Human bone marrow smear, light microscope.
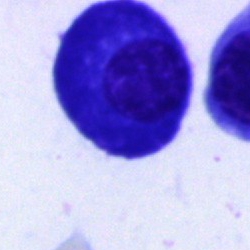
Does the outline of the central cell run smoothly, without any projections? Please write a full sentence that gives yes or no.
Yes, the cell does have a smooth edge free of projections, blebs or tags.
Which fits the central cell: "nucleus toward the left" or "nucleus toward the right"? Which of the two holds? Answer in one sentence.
In this cell, the nucleus is set toward the right side.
